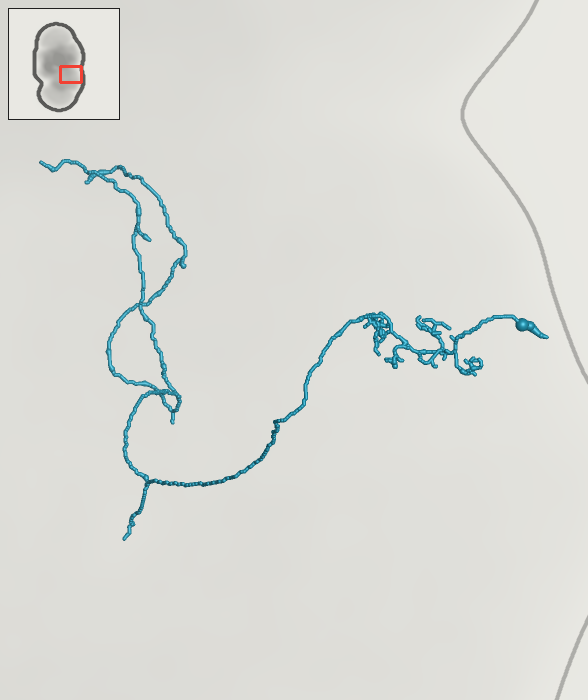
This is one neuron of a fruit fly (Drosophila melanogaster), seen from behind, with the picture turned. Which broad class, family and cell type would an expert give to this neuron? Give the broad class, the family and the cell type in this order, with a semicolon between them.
central-brain intrinsic neuron; class Kenyon Cell; KCg-m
